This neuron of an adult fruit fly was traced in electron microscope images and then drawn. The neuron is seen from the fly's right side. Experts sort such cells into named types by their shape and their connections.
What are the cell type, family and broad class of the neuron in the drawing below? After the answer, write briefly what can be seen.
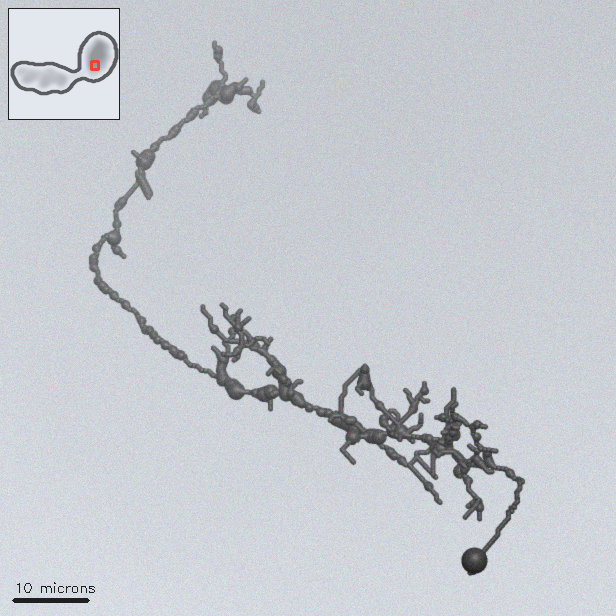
It is of cell type Tm12. Its family is Tm. It is an optic-lobe intrinsic neuron. Its cell body lies at the lower right of the picture. By the scale bar it is about 75 microns tall in this view. Dozens of branch ends can be seen.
